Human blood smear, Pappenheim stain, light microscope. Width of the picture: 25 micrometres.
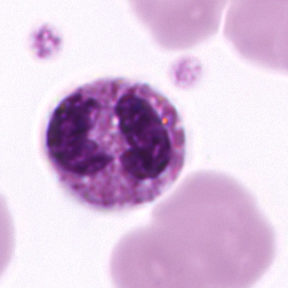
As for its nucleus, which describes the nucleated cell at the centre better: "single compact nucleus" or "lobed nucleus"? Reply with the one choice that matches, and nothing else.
Lobed nucleus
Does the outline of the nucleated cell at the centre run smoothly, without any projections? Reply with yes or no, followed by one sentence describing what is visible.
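Yes. The cell outline is round and smooth.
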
